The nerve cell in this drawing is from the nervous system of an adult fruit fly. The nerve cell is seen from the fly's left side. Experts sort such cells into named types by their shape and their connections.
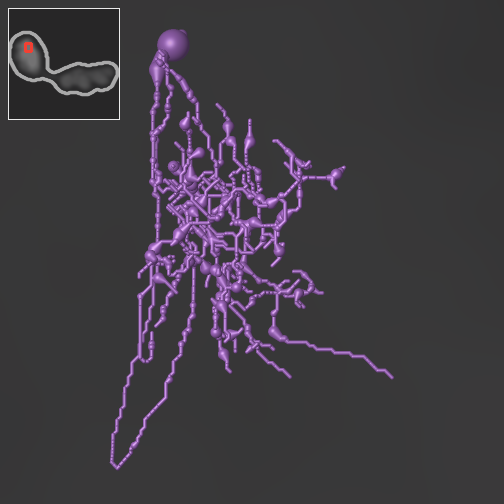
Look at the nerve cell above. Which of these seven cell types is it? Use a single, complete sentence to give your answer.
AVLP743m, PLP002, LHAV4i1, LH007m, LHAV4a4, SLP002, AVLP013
So far as cell type goes, this neuron is LHAV4a4.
